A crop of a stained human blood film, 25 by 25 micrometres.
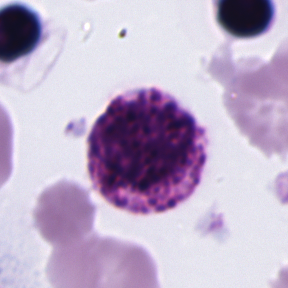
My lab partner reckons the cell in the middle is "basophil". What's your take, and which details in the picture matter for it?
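The granules lie so densely that the outline of the nucleus cannot be traced, and they cover the centre of the cell as well as its edges.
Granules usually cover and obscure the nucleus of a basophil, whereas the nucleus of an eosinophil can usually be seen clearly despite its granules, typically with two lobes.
The name basophil therefore fits, and eosinophil does not. The cell measures about 11 micrometres across.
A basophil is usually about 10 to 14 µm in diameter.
The cell is packed with coarse, dark purple granules.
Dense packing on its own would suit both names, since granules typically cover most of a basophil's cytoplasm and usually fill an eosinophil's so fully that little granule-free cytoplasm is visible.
Near the lower edge the background between the granules is pale pinkish-lilac, and no clear vacuoles are visible.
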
